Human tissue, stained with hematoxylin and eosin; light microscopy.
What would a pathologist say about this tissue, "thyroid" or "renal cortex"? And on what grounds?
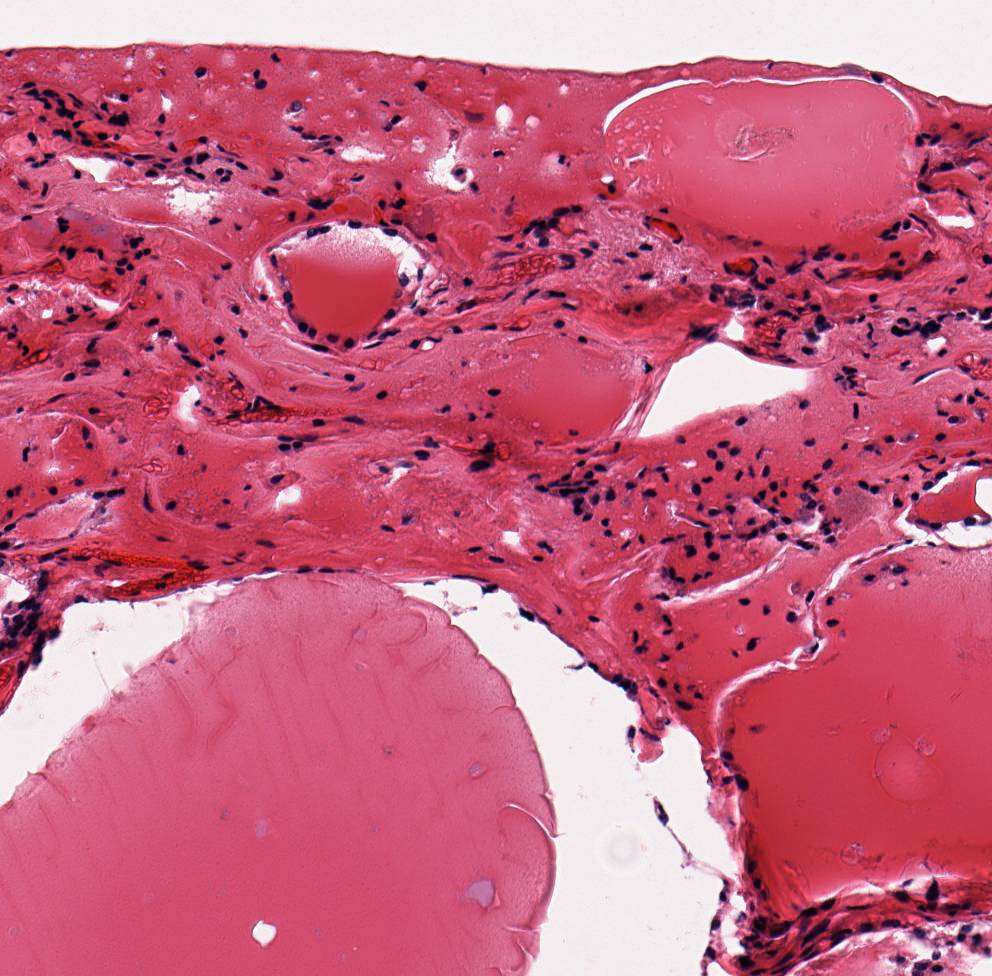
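Thyroid. Decisive: large rounded spaces filled with homogeneous pink material, at lower left, lower right and upper right. Their lining cells carry small, dark, flattened nuclei. Near upper centre-left, a small round unit with smooth pink content, lined by a single layer of flattened cells. Fine wavy crack lines in the pink material of the lower-left space.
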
